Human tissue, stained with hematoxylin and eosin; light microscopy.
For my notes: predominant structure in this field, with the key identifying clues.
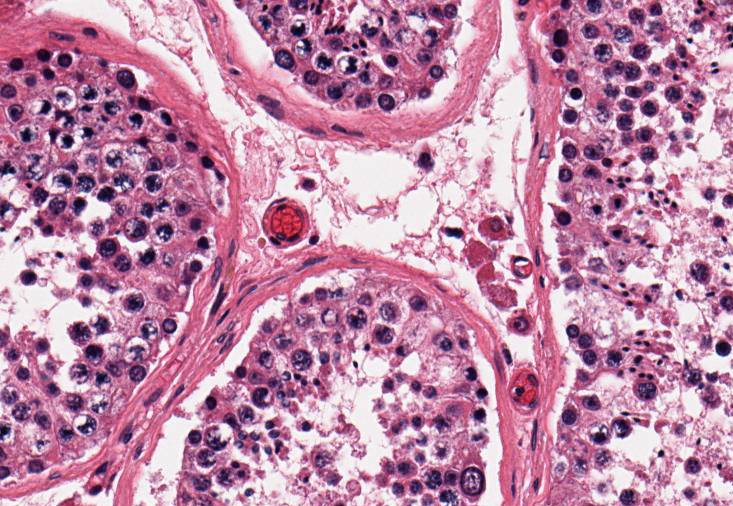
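Seminiferous tubule is the answer. Each tubule is packed with several layers of rounded cells rather than lined by a single layer.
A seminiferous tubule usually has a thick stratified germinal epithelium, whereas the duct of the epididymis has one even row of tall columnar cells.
Small, dense, dark nuclei, some elongated, gather toward the inner parts of the tubules, most plainly in the right tubule. Each tubule is bounded by a pink fibrous band whose flattened, elongated nuclei run parallel to its outline.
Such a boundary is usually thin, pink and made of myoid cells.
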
